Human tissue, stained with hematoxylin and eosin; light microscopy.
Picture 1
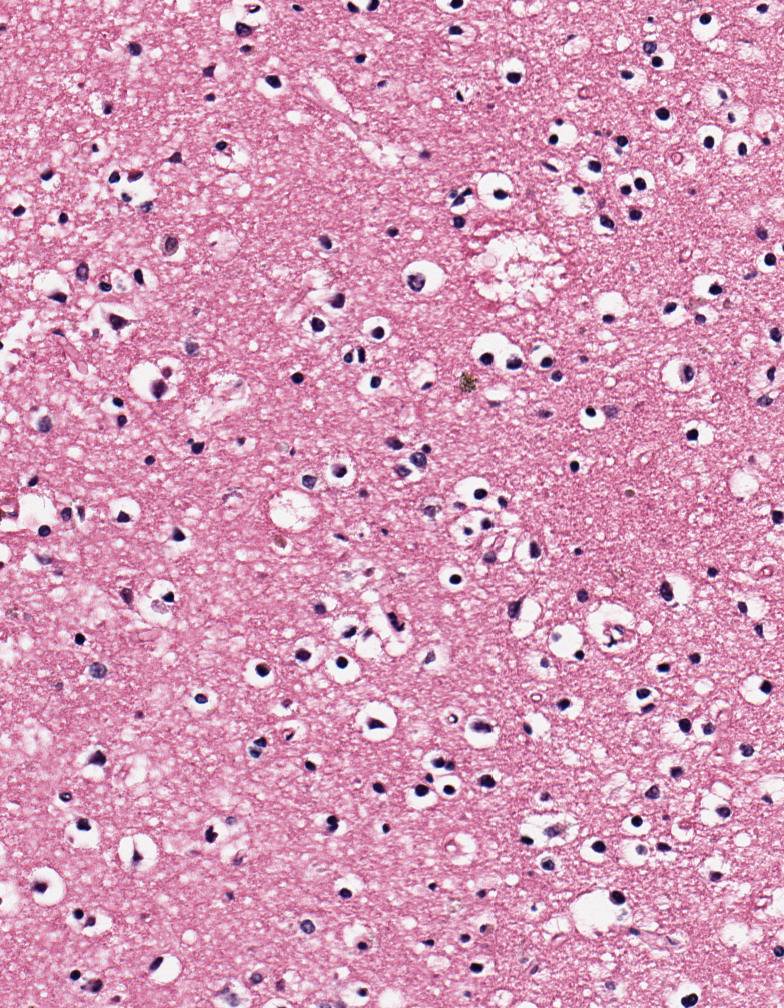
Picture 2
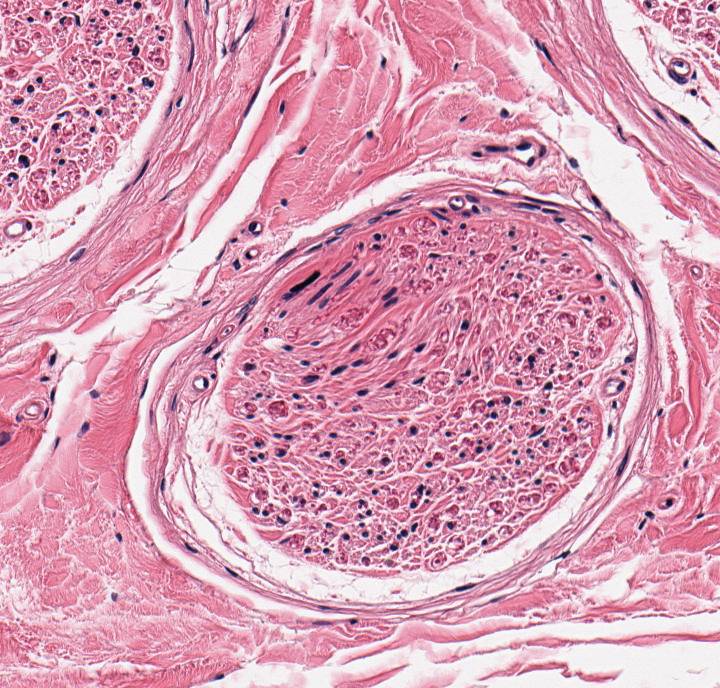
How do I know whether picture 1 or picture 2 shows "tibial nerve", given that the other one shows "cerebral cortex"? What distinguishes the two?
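First, the names: picture 1 is cerebral cortex, picture 2 is tibial nerve. In the cerebral cortex, cells lie singly and evenly scattered across the field, forming no glands, tubules or other units. Look at the nuclei: most are small, round, dark and much alike, and most sit in a clear, unstained space rather than visible pink cytoplasm. In the tibial nerve, a thin sheath of several concentric layers of flattened cells with slender dark nuclei encloses the central fascicle. It's packed with small round cross-cut nerve fibres, many with a pale halo around a pink core, and small thin-walled vessels lie just outside the sheath.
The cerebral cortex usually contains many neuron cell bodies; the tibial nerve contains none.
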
